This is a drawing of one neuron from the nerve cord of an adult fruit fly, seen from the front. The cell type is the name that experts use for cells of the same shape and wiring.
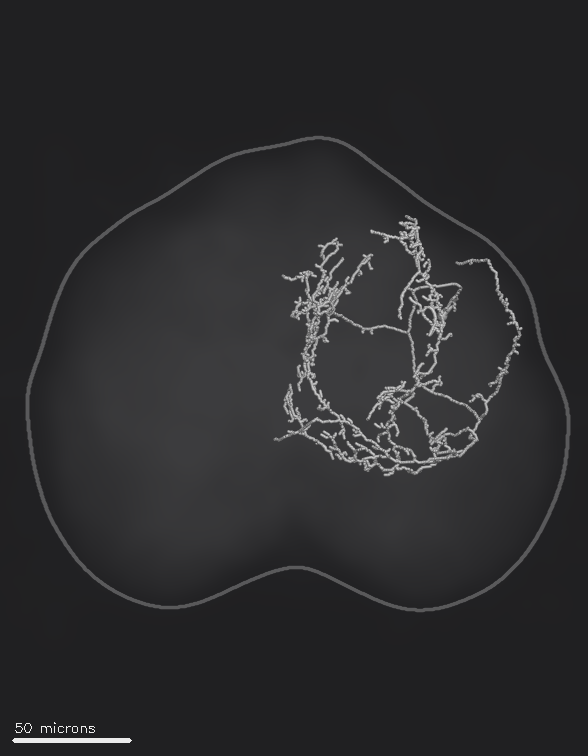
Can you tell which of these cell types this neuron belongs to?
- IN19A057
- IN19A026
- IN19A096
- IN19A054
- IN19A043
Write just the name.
IN19A057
